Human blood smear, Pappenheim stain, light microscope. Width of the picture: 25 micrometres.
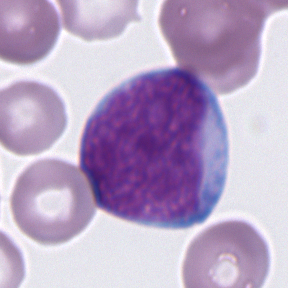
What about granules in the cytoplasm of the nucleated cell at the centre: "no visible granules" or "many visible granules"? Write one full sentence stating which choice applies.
In the cytoplasm of this cell, no granules are visible.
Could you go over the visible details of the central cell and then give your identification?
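Looking at this one, the outline is rounded and the edge smooth and unbroken, with no projections or blebs on the surface. A narrow pale-blue crescent of cytoplasm sits beside the nucleus, and I see no vacuoles in it. So this is a myeloblast.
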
